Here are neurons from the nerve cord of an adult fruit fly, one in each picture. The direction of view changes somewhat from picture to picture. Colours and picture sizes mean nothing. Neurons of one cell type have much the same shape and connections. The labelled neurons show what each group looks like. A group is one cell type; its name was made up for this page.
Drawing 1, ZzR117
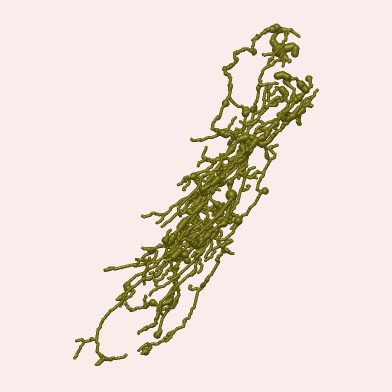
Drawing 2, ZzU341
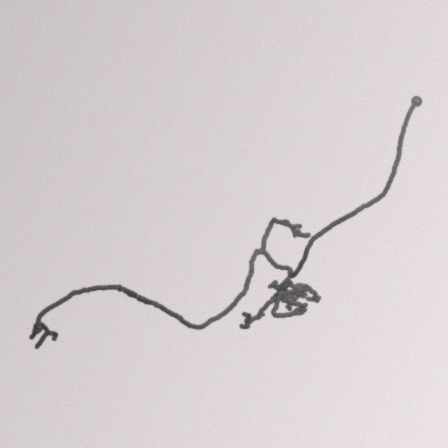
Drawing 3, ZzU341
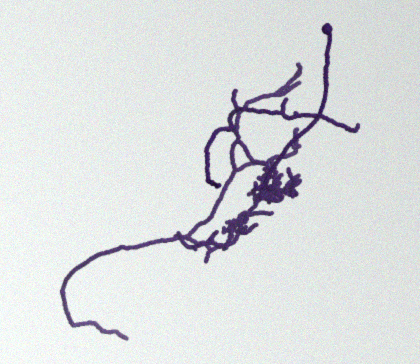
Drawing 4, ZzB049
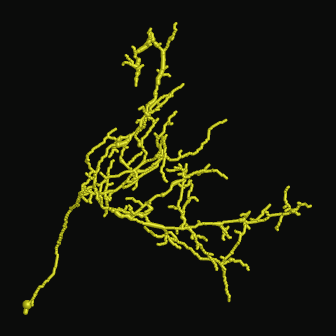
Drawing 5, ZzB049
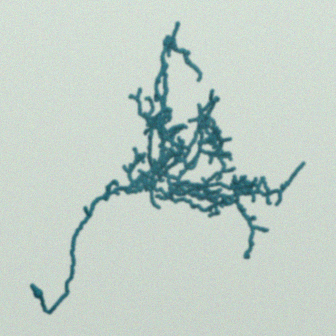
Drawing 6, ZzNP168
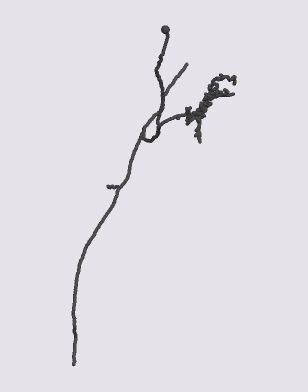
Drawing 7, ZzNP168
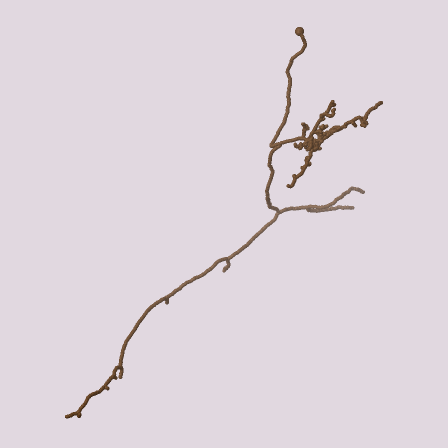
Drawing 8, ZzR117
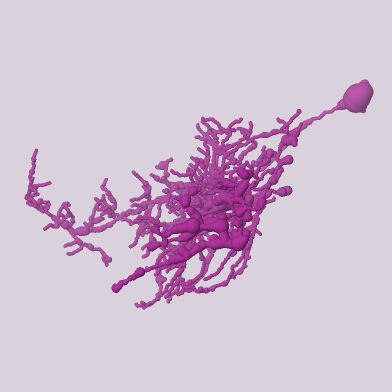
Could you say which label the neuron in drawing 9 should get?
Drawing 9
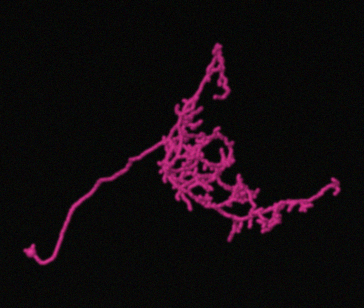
ZzB049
